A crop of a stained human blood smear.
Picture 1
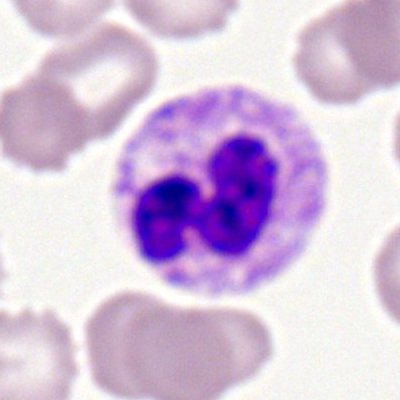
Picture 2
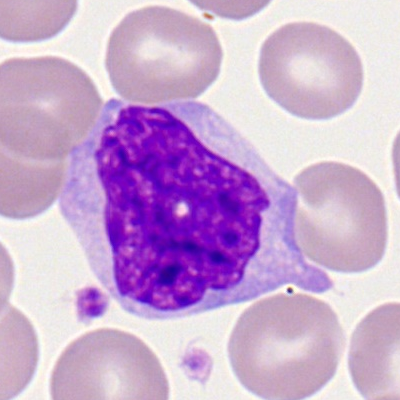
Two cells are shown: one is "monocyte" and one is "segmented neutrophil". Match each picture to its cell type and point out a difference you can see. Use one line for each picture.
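Picture 1 is a segmented neutrophil. Small lilac-purple granules are scattered throughout the cytoplasm.
Picture 2 is a monocyte. No granules are visible in the cytoplasm.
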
